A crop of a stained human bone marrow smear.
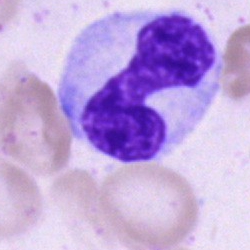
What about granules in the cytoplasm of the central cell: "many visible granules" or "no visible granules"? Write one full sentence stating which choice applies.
Its cytoplasm is free of any visible granules.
